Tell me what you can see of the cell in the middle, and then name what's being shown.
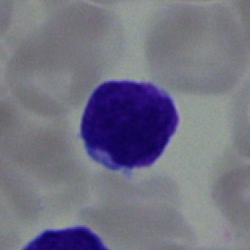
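Roughly round in outline, the cell has slightly flattened sides. Its nucleus takes up nearly the whole cell. The small amount of cytoplasm that shows is pale lavender-blue, and no granules are seen in it. The cell is a lymphocyte.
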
